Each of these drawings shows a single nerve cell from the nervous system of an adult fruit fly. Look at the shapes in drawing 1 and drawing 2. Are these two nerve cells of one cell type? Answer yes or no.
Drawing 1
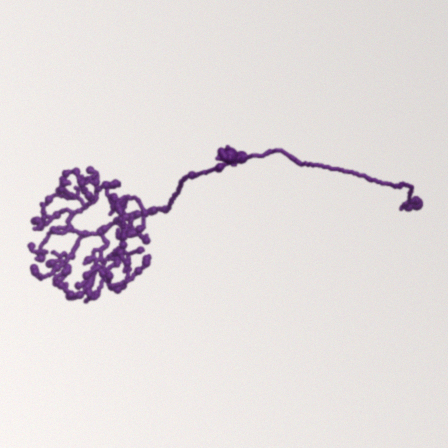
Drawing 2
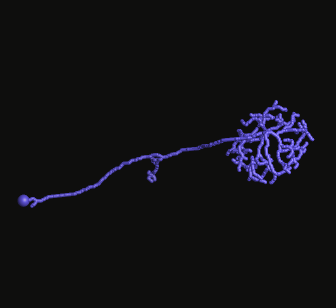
yes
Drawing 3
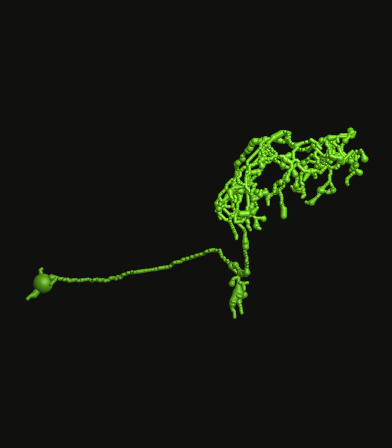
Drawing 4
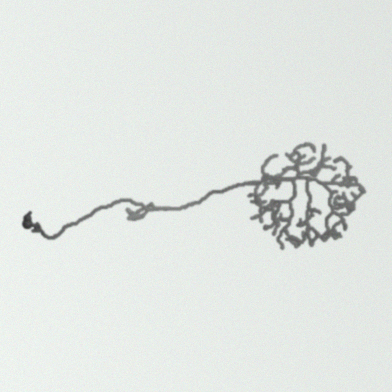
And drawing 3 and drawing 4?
no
